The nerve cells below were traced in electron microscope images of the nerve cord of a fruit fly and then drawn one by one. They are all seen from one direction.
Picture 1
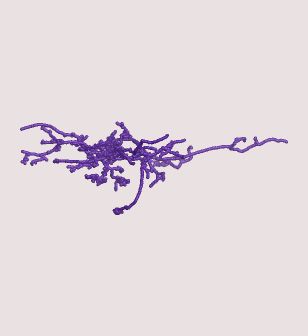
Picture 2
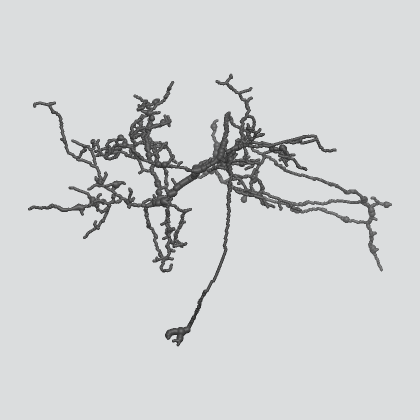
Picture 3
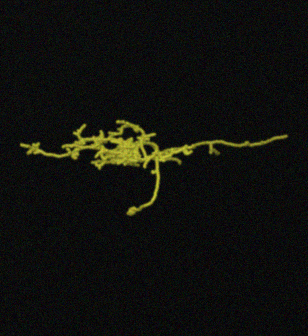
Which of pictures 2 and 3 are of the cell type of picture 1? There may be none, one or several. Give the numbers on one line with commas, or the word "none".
3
